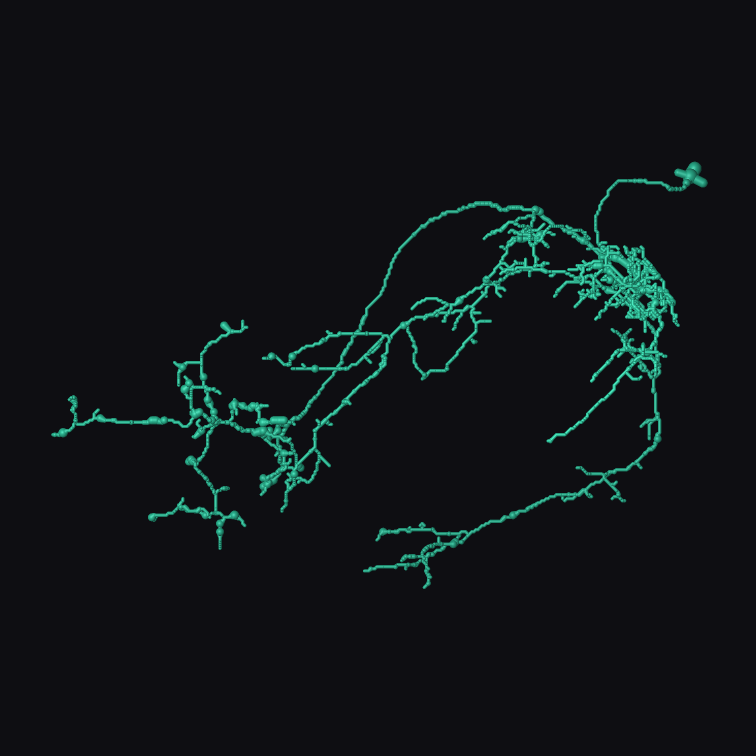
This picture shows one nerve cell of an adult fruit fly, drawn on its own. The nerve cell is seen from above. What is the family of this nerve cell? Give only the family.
hemilineage SLPa&l1_anterior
